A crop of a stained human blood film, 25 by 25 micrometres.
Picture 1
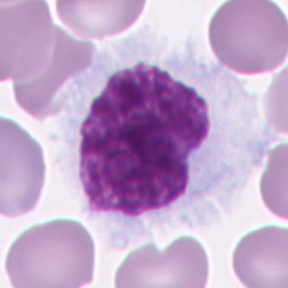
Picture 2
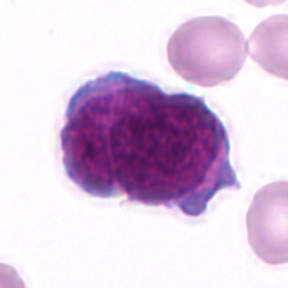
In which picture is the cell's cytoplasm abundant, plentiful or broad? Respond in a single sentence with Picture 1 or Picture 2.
The nucleus is surrounded by plenty of cytoplasm in picture 1.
